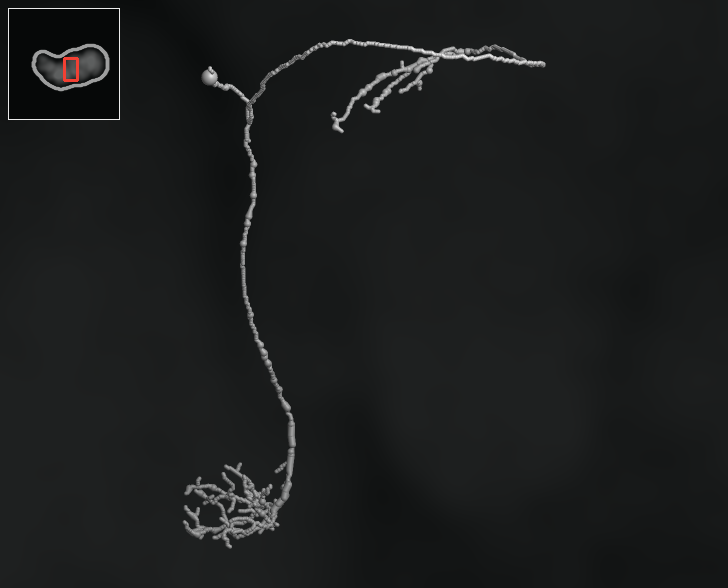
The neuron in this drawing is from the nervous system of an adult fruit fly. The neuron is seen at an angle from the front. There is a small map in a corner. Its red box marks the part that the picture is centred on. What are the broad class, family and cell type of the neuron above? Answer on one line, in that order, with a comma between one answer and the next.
visual projection neuron, hemilineage VPNd3, LC6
